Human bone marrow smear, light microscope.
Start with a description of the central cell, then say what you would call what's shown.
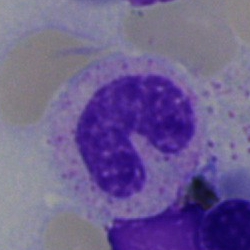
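Single thick nuclear band, curved like a horseshoe, its open side facing lower right. Cytoplasm pale, plentiful around the nucleus. Small pinkish-purple granules scattered throughout it. Cell: band neutrophil.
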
